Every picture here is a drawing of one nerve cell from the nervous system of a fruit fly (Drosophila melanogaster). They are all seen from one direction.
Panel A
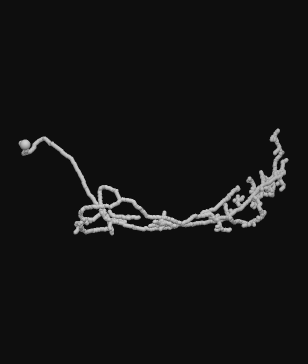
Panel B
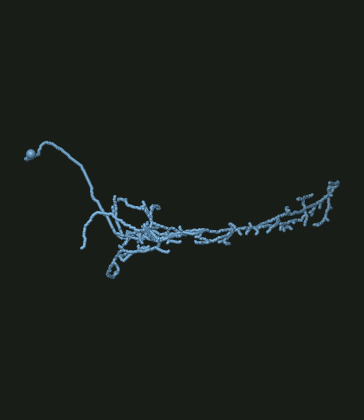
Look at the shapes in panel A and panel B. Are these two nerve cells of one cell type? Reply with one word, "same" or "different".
different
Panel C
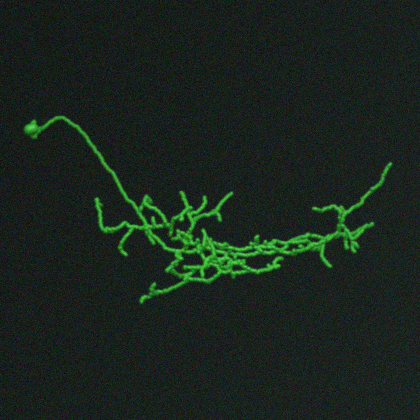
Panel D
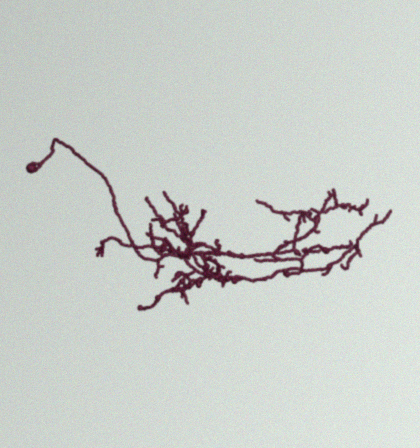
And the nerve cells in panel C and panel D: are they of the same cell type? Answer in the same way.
same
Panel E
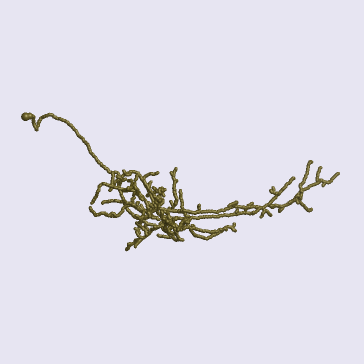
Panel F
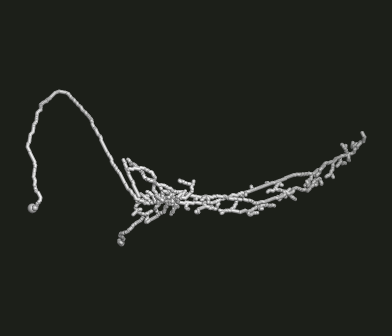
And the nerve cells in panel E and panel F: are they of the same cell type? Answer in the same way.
different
